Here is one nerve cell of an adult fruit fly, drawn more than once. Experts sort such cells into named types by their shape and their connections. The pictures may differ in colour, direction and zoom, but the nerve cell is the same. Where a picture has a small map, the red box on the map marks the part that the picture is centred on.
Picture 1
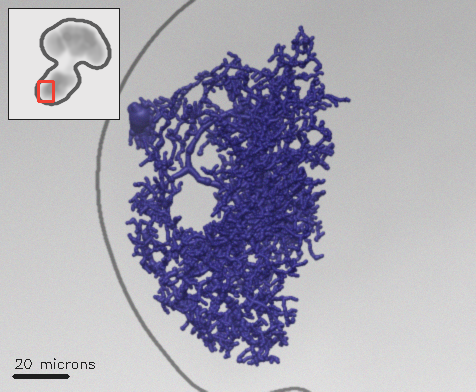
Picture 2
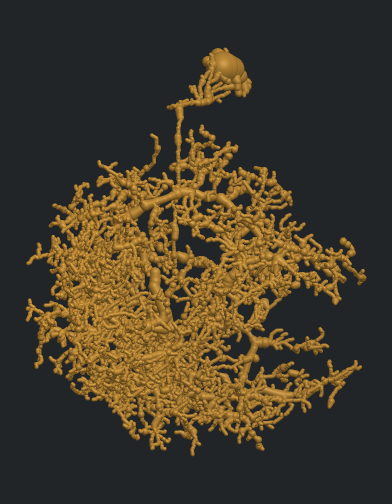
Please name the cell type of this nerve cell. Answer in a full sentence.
The cell type is IN19A001.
